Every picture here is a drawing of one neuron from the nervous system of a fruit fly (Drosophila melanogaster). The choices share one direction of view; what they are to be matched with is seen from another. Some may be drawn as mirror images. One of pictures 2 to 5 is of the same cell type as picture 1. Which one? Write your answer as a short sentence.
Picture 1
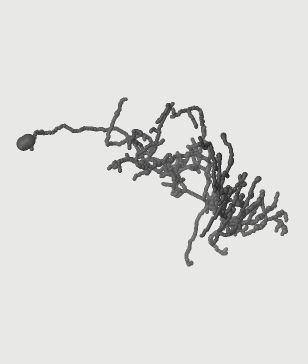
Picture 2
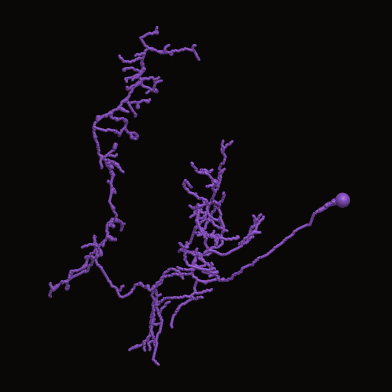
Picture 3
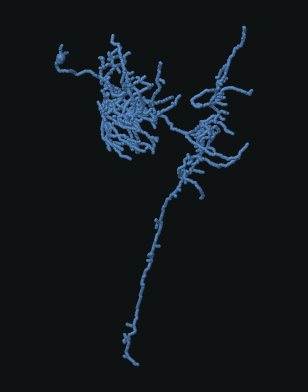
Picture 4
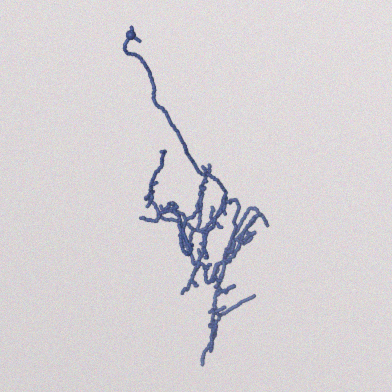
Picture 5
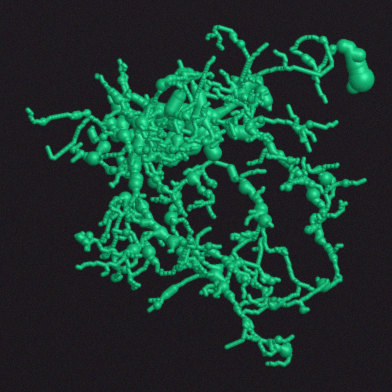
The neuron in picture 2 is of the same cell type.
